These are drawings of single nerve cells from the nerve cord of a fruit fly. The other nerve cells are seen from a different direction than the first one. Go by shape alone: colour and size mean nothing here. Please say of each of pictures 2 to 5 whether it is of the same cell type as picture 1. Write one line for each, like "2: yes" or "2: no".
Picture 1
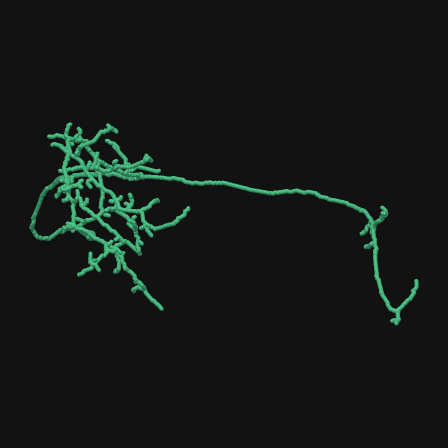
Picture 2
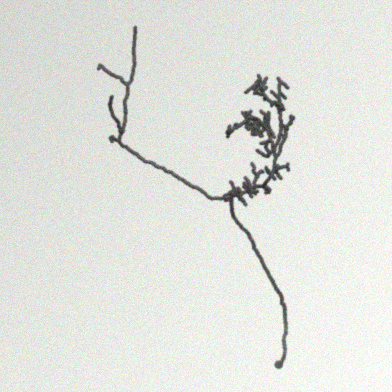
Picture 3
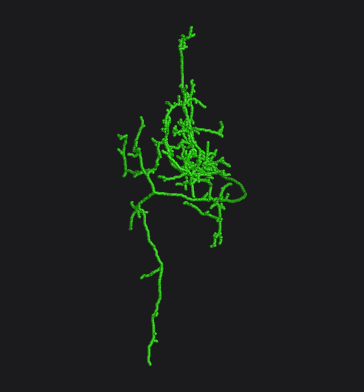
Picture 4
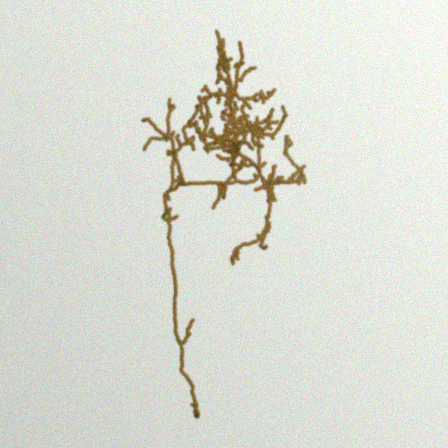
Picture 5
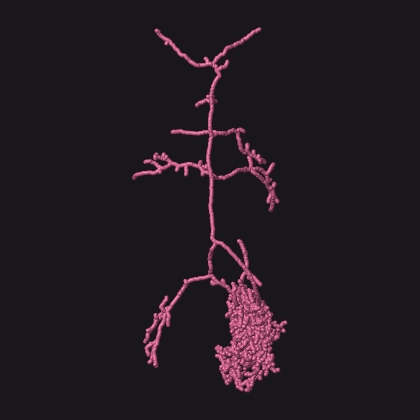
2: yes
3: no
4: no
5: no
